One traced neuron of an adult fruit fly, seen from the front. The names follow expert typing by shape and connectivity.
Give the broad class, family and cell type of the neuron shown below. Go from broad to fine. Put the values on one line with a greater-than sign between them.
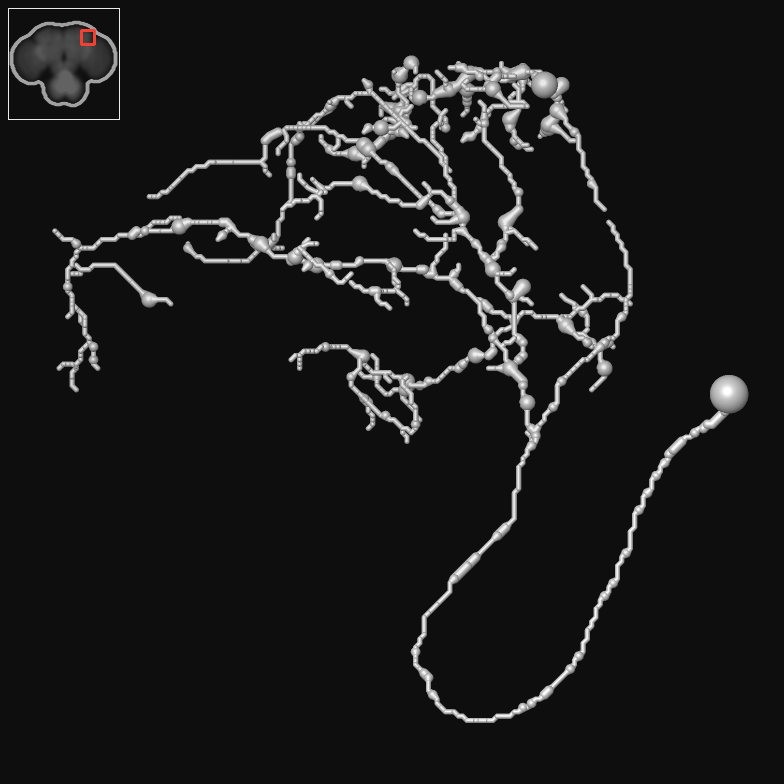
central-brain intrinsic neuron > hemilineage LHl4_dorsal > CB1483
